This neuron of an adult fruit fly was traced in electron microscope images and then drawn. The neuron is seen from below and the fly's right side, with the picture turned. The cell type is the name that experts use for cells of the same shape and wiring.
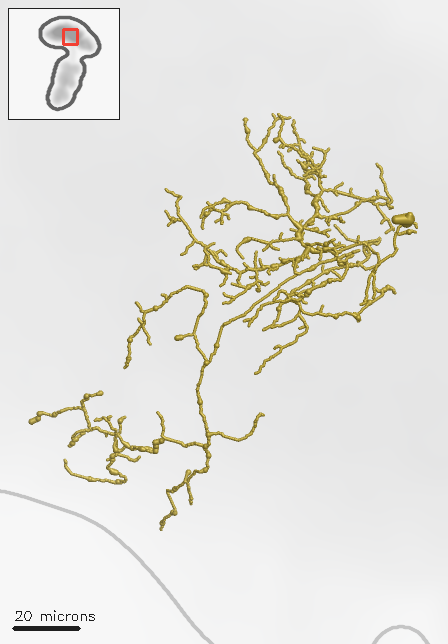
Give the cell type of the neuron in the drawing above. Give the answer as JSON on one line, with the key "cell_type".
{"cell_type": "GNG293"}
